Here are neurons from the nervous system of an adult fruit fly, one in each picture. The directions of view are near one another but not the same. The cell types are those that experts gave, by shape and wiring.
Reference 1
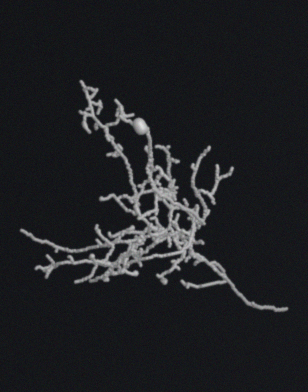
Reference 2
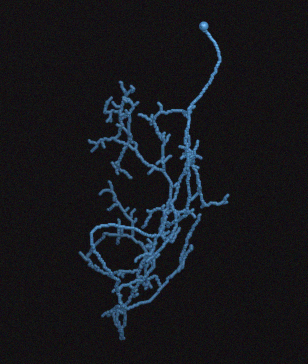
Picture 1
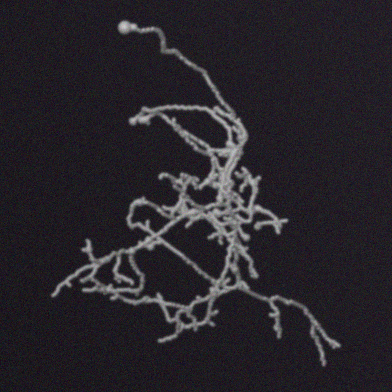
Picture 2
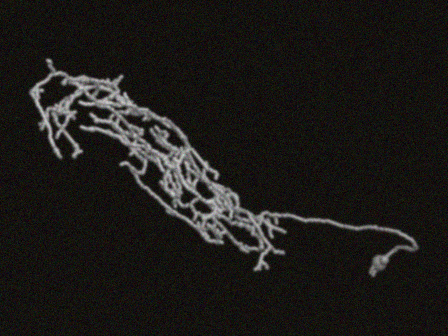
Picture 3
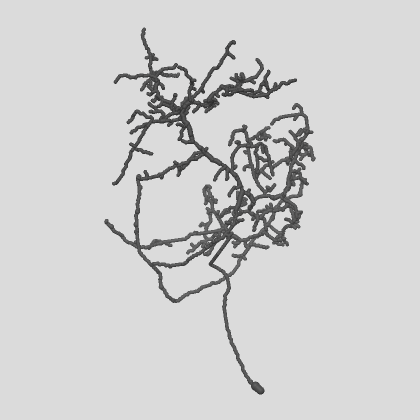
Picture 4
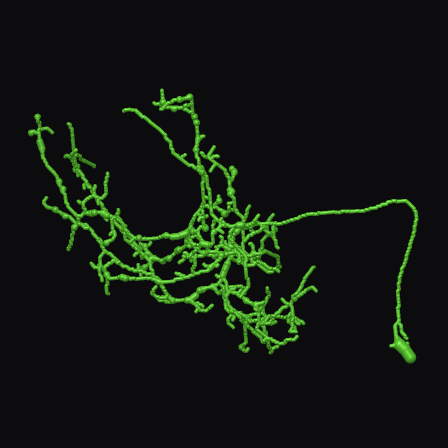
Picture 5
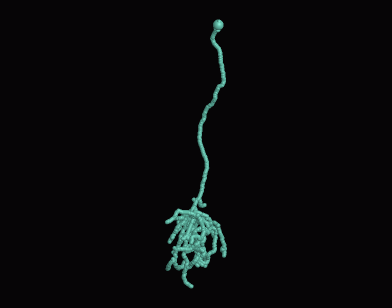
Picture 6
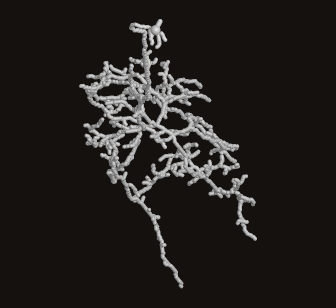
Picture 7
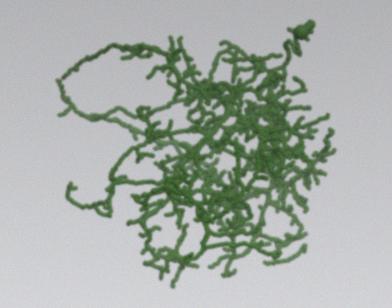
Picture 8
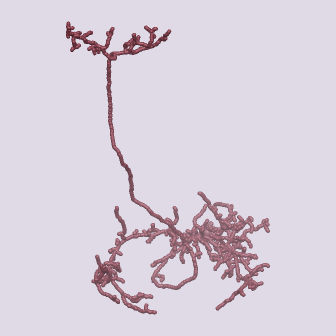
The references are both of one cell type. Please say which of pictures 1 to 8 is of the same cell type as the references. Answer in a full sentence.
Picture 1 is of the same cell type.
